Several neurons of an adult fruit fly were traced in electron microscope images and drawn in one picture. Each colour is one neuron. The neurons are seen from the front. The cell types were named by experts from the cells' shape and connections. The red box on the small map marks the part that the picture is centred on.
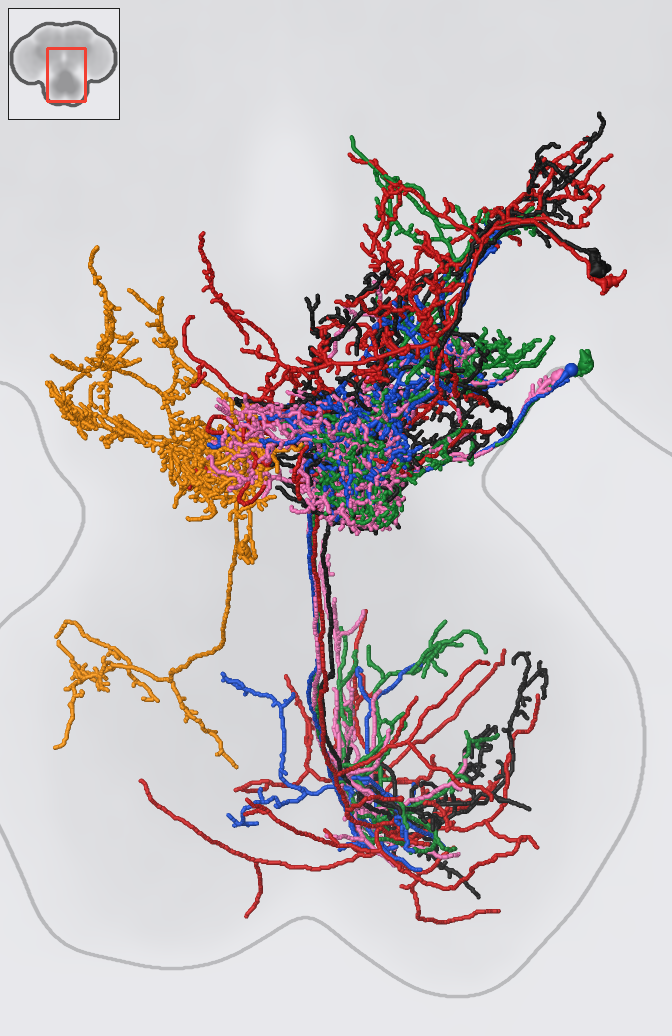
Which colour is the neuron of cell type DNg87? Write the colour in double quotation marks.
"pink"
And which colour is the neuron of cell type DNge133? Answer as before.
"blue"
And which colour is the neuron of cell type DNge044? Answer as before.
"orange"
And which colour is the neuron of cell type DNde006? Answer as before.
"black"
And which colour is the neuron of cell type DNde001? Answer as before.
"red"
